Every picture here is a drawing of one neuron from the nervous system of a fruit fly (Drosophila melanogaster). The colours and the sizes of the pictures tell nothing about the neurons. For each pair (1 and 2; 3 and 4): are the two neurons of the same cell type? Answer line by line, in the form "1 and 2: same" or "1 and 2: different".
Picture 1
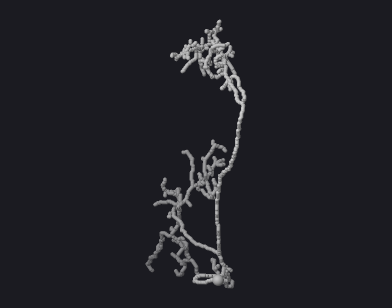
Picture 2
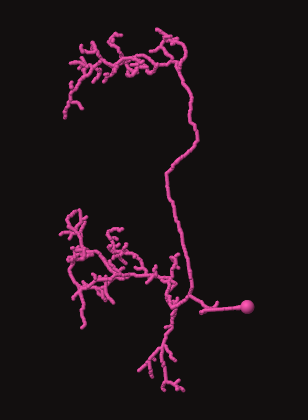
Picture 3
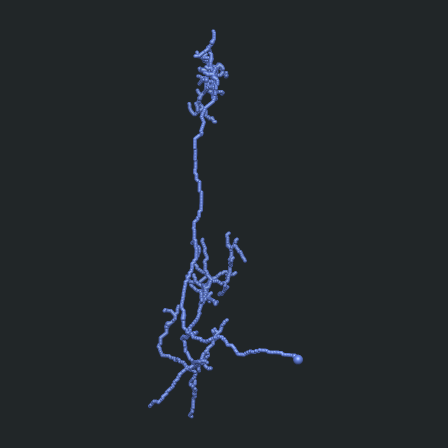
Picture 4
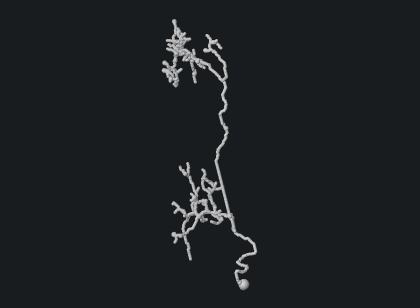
1 and 2: different
3 and 4: same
